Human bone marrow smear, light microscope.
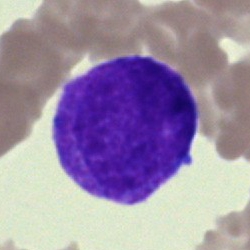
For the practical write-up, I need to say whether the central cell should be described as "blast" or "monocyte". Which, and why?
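I'd call it a blast rather than a monocyte. What tips it is how much of the cell the nucleus takes up: nearly all of it, leaving little room for cytoplasm.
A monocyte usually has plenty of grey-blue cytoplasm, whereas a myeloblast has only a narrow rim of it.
Beyond that, the outline is roughly round and smooth, the chromatin is deep purple with a fine, mottled texture throughout, and a small knob projects from the lower right edge.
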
